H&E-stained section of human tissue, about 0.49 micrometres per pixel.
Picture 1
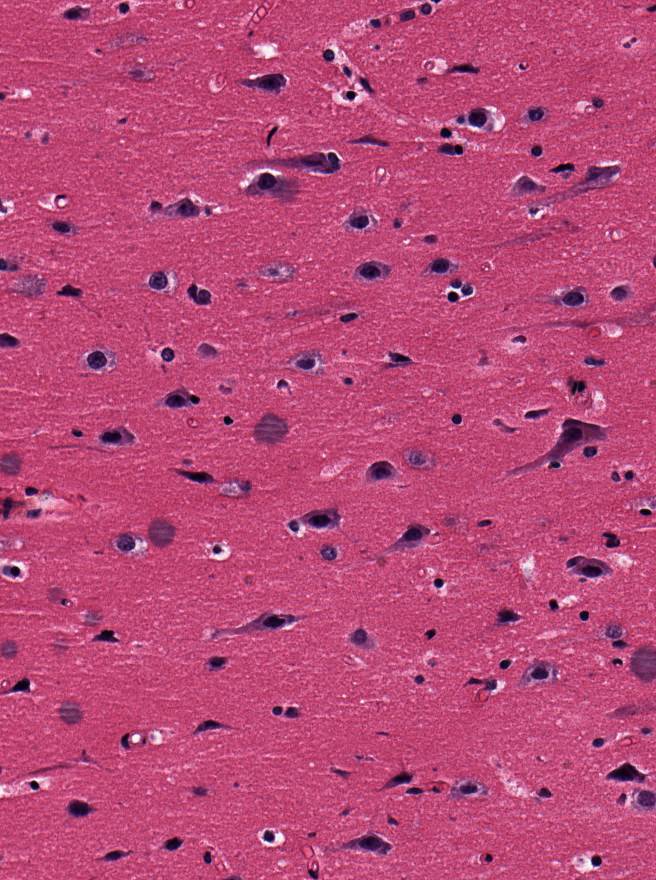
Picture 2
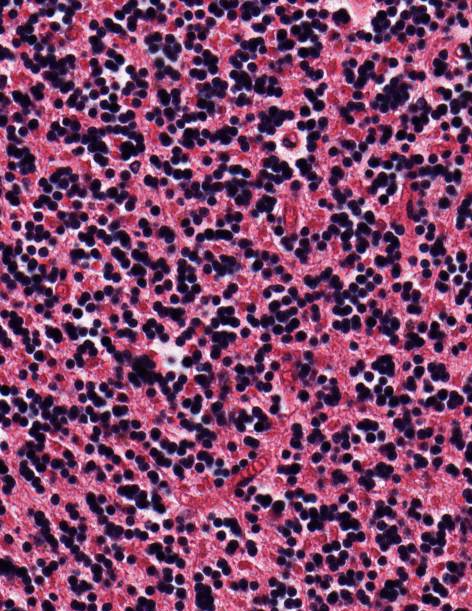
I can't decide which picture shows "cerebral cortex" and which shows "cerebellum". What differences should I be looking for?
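So, picture 1 is cerebral cortex and picture 2 is cerebellum. In picture 1 I see neurons with angular, often triangular bodies tapering into processes, many with a round pale nucleus and one prominent dark nucleolus. Small dark nuclei lie between them, and many cells sit in a narrow clear halo. Picture 2 is different: small, round, dark nuclei of nearly uniform size with hardly visible cytoplasm, and irregular islands of pink, finely fibrillary material between the clusters.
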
